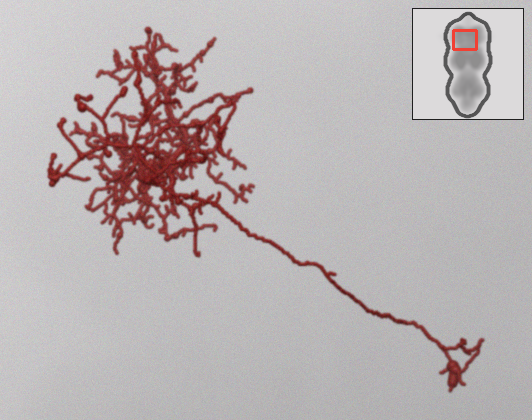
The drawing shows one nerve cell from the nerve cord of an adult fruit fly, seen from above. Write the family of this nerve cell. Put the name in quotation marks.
"hemilineage 12B"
